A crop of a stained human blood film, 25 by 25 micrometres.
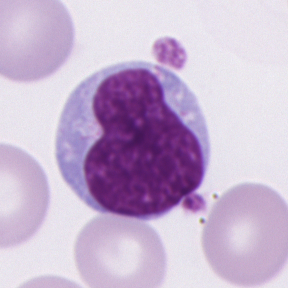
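Typical lymphocyte in a stained peripheral blood smear, with a round, smooth outline. The nucleus lies off-centre toward the lower right and fills about 60% of the cell's area. The cytoplasm is pale grey-blue and contains fine pink-purple granules.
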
